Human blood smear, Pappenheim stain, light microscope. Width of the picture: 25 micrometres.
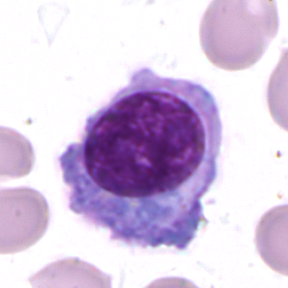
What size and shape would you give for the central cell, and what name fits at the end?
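First, the cell is about 15 micrometres across, its irregular outline frayed along the lower left side. Second, the nucleus measures about 11 by 9 micrometres, is round to slightly oval with a smooth, unindented border, and fills about 50% of the cell's area. Third, the blue cytoplasm stains most deeply at the lower left edge and is paler in a band beside the nucleus on its right. Finally, this is a plasma cell.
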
